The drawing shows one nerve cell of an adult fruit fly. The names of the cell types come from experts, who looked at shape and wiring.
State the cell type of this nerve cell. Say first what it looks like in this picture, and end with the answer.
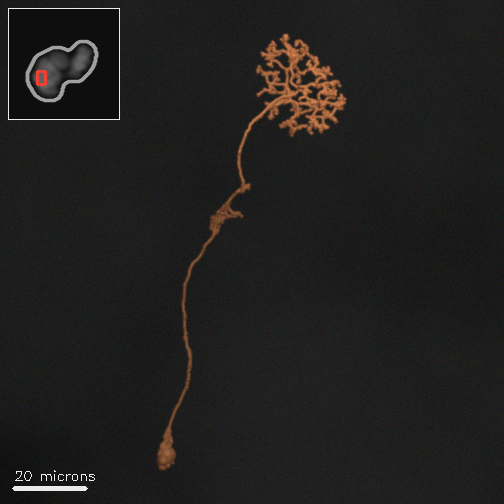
From top to bottom in the picture it spans about 120 microns. In this view it is taller than it is wide. It is a central-brain intrinsic neuron. The cell type is ER3p_a.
